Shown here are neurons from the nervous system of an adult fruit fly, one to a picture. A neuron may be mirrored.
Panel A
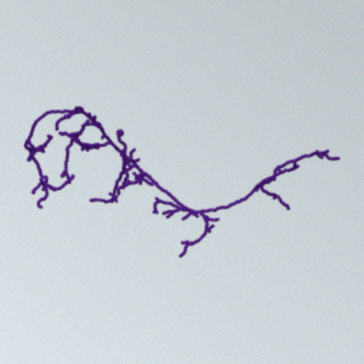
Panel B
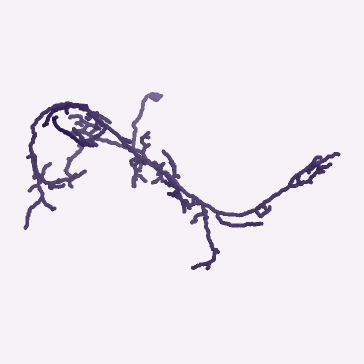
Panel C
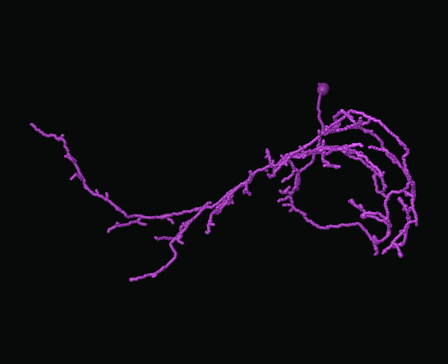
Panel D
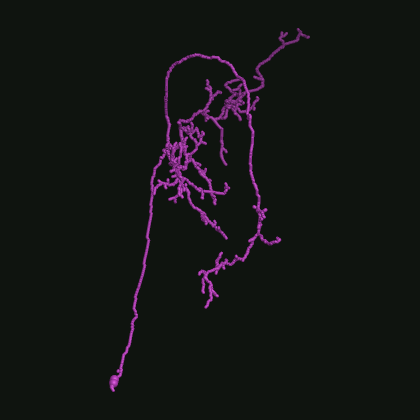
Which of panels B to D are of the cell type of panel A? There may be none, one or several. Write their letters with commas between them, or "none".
B, C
